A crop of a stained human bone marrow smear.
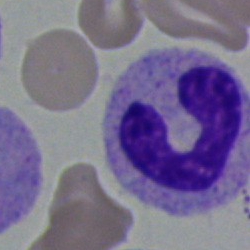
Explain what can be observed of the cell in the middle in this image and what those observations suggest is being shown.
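The cell has a round outline with a smooth edge. Its nucleus is curved, with the open side facing upward. The chromatin is dark purple and condensed, showing a few paler patches. There is abundant, pale lilac cytoplasm. The cell is a band neutrophil.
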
